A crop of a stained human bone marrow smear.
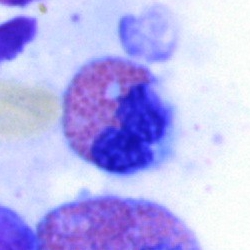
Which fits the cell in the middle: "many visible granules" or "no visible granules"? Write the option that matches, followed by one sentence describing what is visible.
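Many visible granules. The cytoplasm is packed with coarse orange-pink granules.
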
